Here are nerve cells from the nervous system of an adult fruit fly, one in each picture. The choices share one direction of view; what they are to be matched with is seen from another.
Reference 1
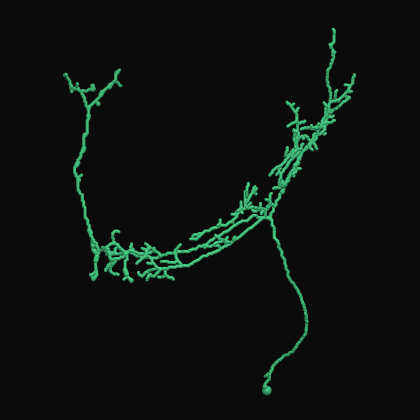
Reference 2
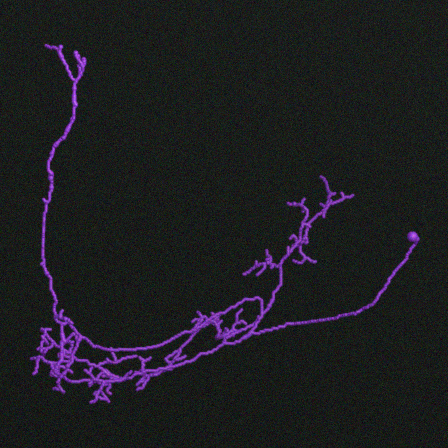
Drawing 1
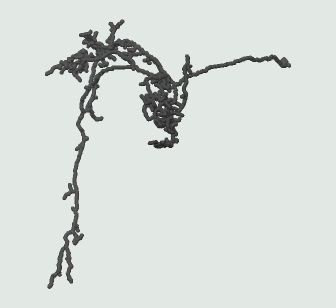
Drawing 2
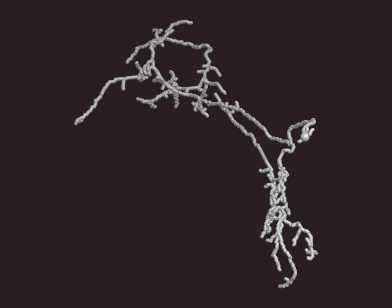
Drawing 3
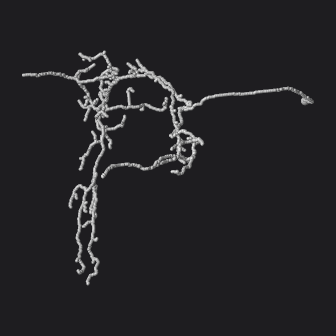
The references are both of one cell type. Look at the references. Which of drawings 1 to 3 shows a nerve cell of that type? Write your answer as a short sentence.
Drawing 1 is of the same cell type.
